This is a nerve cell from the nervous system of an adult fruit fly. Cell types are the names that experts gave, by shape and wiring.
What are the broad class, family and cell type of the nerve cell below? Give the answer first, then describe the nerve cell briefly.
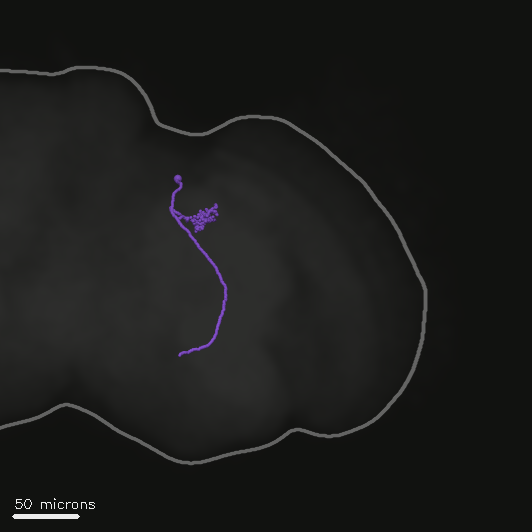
This is a visual projection neuron. Its family is LoVP. It is of cell type LoVP13. By the scale bar it is about 140 microns tall in this view. As drawn here it is more than twice as tall as it is wide.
